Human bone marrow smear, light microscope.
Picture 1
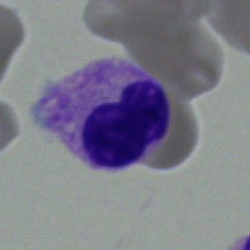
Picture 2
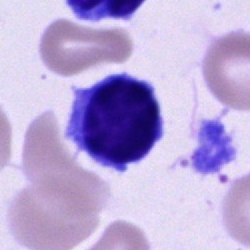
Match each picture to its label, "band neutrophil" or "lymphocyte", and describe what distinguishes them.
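Picture 2 has the lymphocyte, which leaves the band neutrophil in picture 1. The quickest difference is the cytoplasm: the band neutrophil has plenty of it, pale lilac-purple and spreading to the left of a nucleus that sits toward the right, while the lymphocyte has only a scant blue rim, widest on the left.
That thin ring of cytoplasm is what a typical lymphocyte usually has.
Chromatin is dense in both, dark purple in the band neutrophil and deep purple throughout the nucleus in the lymphocyte.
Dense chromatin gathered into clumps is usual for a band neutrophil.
The lymphocyte shows no nucleoli, and no granules in its cytoplasm.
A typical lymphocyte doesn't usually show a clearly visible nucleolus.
As for outlines, the band neutrophil's left edge is irregular, with red cells pressing against its upper and right edges; the lymphocyte is roughly round, with a small pale cytoplasmic tag jutting out on its left side.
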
